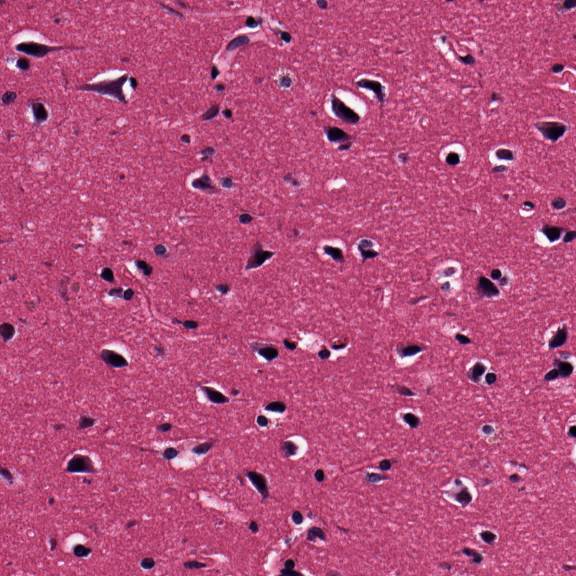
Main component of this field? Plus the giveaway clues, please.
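This field mainly shows cerebral cortex. Start with the background: a uniform pink, finely fibrillary neuropil, with cells spread evenly through it.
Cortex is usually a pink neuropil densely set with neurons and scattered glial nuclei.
Here many neuronal cell bodies, angular or triangular in outline, lie scattered, and small, round, dark glial nuclei sit singly between them.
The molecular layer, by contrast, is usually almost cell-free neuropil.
These neuronal cell bodies set this field apart from it.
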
